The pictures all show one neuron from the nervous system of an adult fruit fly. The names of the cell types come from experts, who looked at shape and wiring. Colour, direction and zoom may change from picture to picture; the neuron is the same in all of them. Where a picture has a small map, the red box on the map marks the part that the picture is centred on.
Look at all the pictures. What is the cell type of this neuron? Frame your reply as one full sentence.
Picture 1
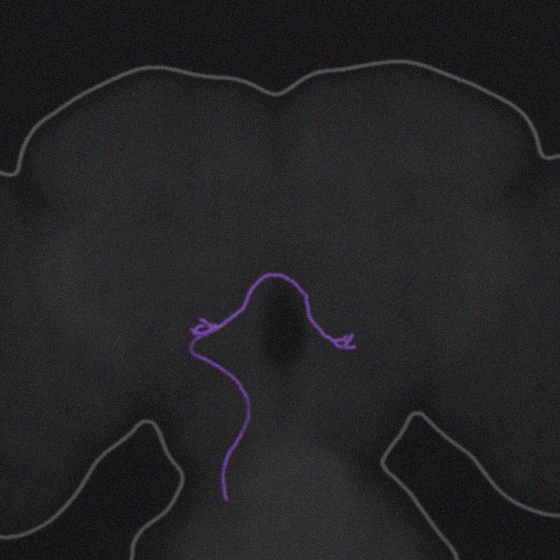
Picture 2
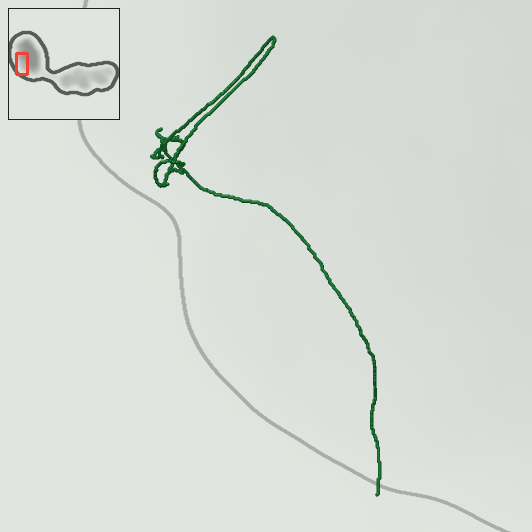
It is ORN_VA4 that names the cell type of this neuron.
